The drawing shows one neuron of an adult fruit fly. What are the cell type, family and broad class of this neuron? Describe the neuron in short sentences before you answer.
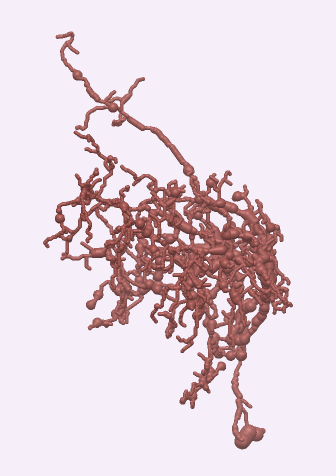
The cell body is at the lower right of the picture. Dozens of branch ends can be seen. The cell type is IN16B049. Its family is IN16B. This is a nerve-cord intrinsic neuron.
